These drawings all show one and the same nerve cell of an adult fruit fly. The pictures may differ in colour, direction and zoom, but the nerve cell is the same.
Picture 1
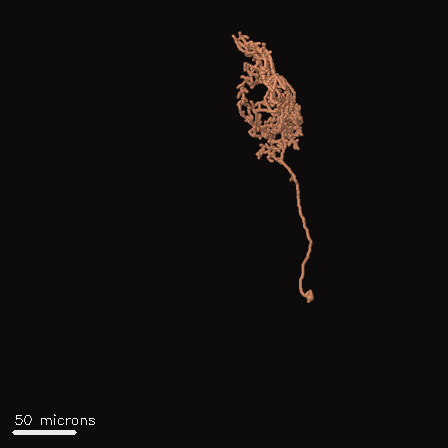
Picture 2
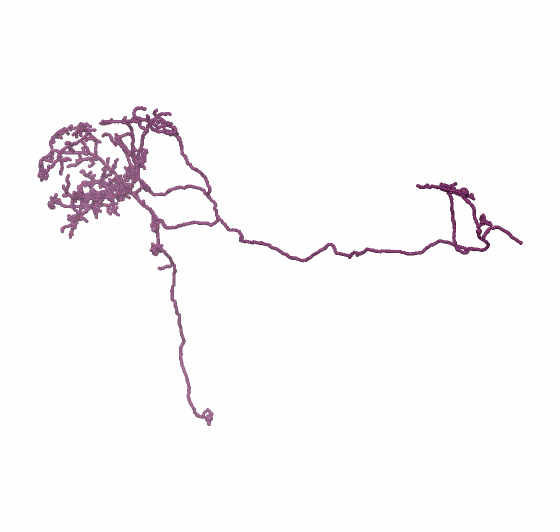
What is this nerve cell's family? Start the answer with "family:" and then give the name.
family: LHPV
